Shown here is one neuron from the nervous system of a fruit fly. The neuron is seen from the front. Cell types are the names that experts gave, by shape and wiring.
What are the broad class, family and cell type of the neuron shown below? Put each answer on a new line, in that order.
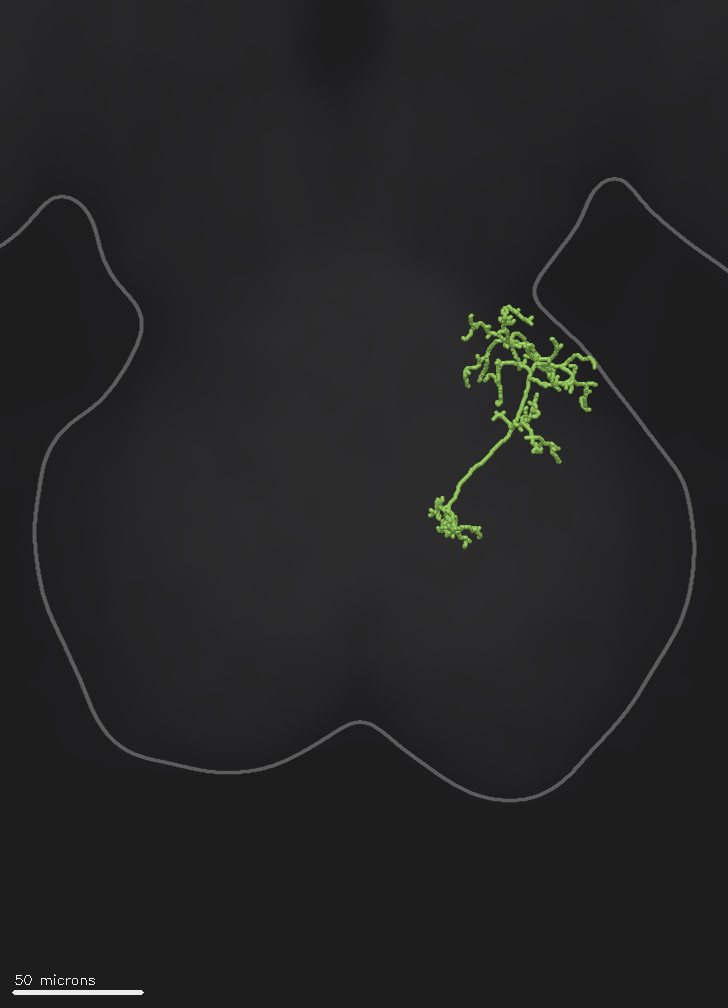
nerve-cord intrinsic neuron
hemilineage 19A
IN19A088_c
